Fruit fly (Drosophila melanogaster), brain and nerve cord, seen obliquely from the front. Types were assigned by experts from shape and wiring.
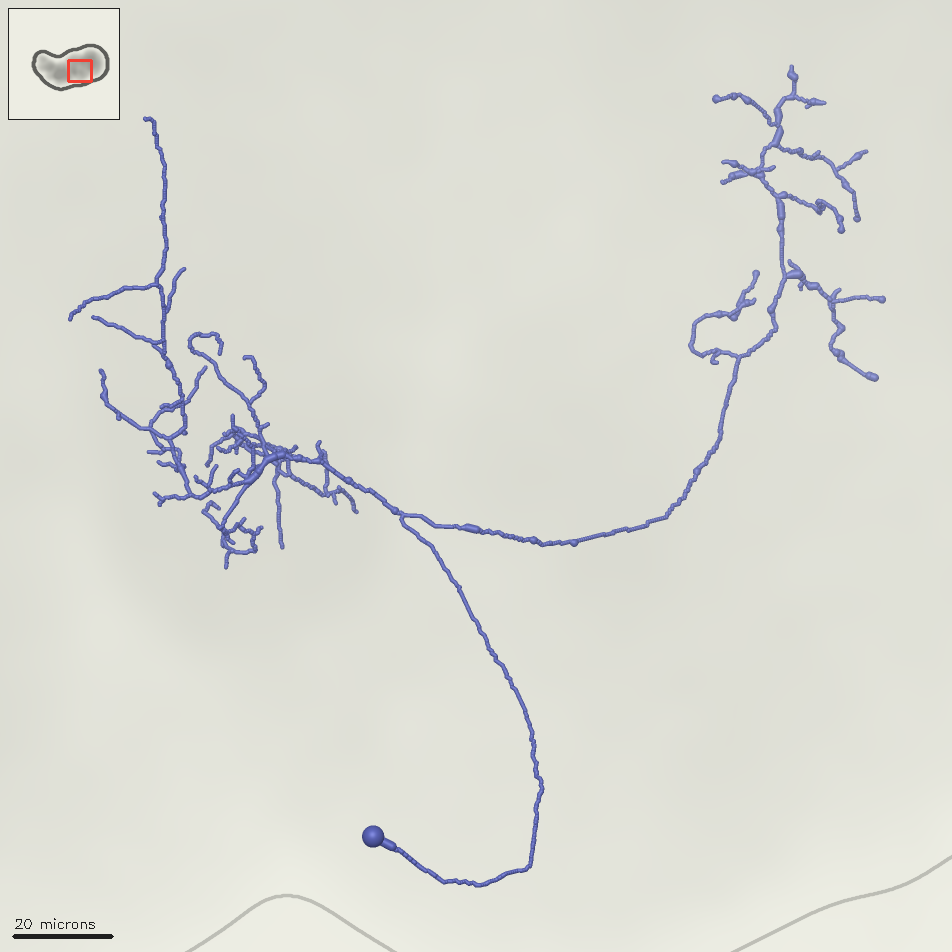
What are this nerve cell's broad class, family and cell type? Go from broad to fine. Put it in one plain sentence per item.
A central-brain intrinsic neuron of hemilineage MX7, type GNG442.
